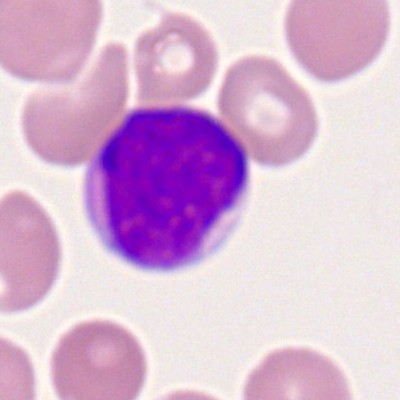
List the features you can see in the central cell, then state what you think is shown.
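Round and smooth in outline, the central cell has dense, dark purple chromatin with a mottled look. Its cytoplasm is scant, forming only a thin rim around the nucleus, and is pale lavender-blue. The cell is a myeloblast.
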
